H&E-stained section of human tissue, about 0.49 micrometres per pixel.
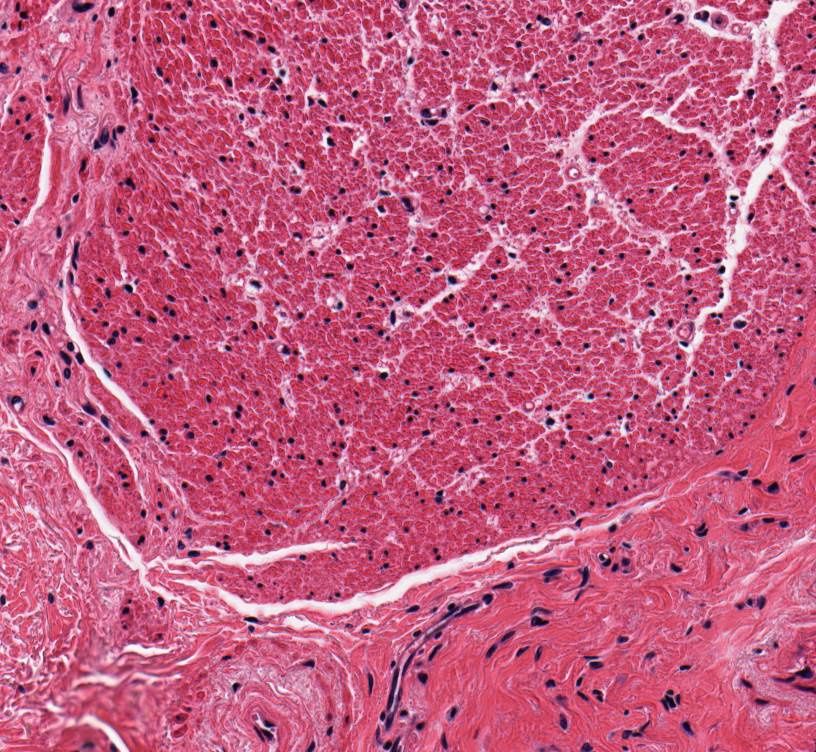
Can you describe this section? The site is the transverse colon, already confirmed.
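One large, rounded bundle of closely packed cells fills the upper and central part of the field. Looking closer, it is made of small, tightly packed, rounded profiles, cut across rather than lengthwise. Inside it, thin, pale, branching septa run between groups of cells, clearest, I think, in its upper right part. Along the left and bottom, dense, wavy, pink collagenous tissue with elongated dark nuclei surrounds it.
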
